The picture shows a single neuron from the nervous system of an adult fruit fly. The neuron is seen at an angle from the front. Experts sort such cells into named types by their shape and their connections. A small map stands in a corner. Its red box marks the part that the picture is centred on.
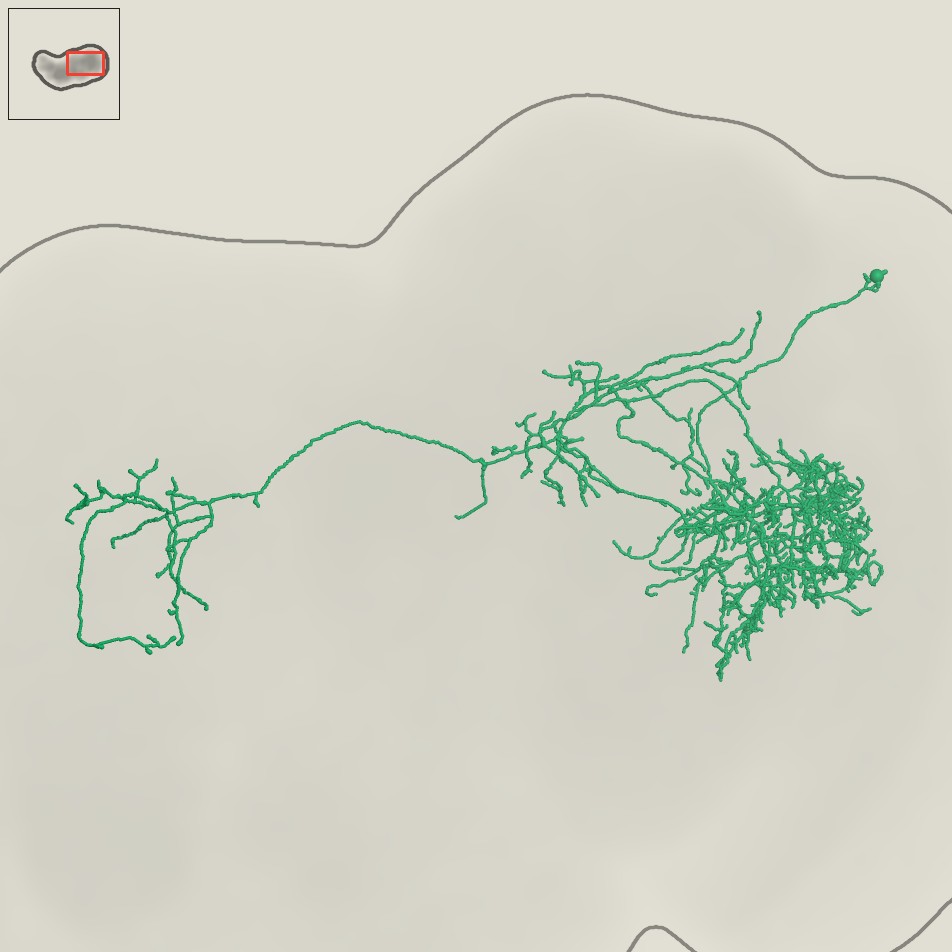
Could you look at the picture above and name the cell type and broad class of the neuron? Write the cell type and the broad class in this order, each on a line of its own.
AVLP020
central-brain intrinsic neuron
